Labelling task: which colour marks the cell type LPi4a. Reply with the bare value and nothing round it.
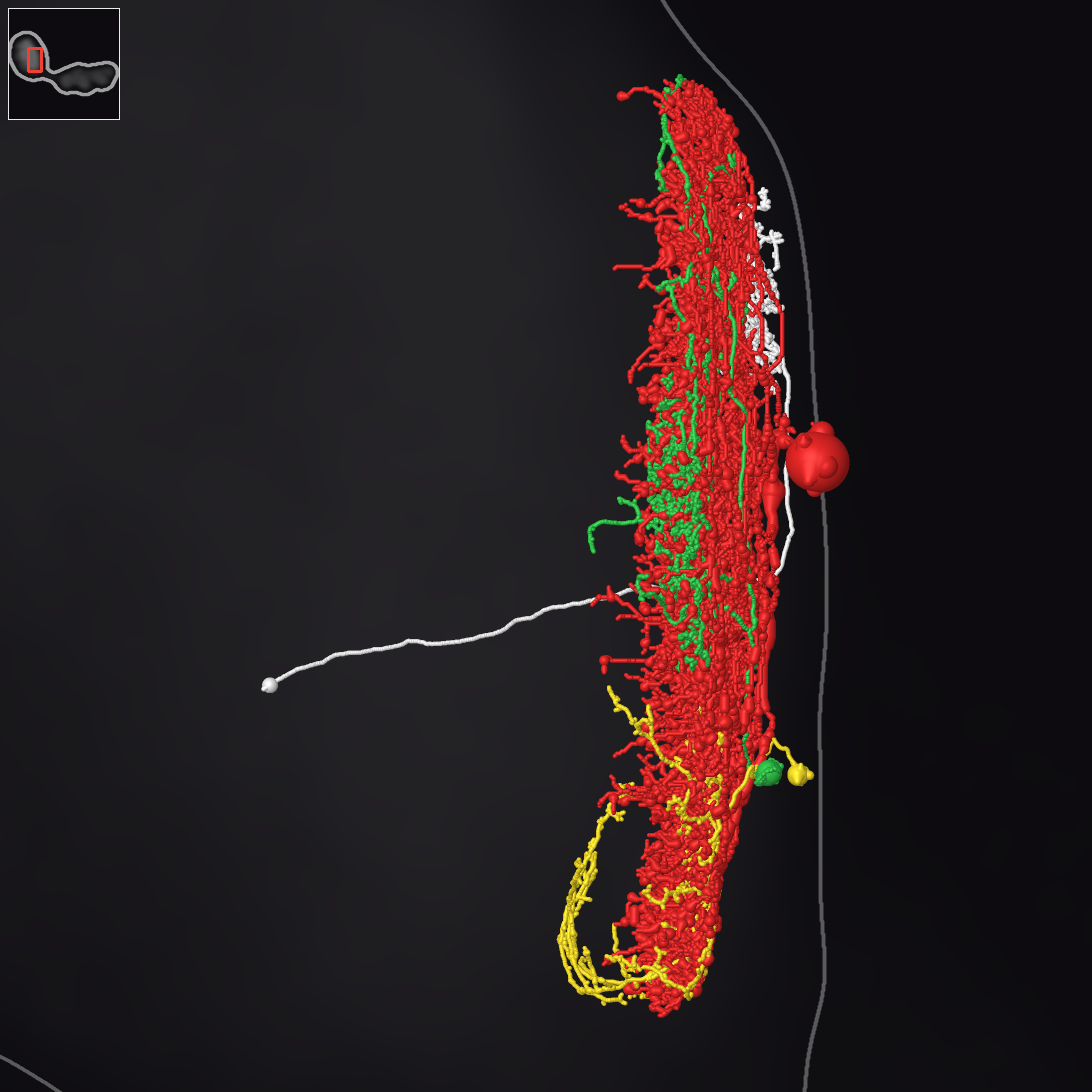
yellow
